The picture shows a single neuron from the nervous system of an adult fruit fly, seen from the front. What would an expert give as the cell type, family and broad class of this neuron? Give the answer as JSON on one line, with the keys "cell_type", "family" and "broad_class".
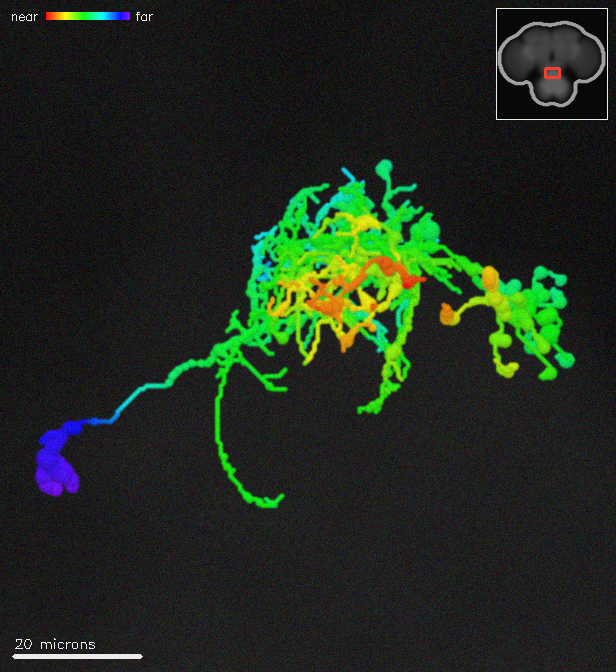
{"cell_type": "IN06A066", "family": "hemilineage 06A", "broad_class": "nerve-cord intrinsic neuron"}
